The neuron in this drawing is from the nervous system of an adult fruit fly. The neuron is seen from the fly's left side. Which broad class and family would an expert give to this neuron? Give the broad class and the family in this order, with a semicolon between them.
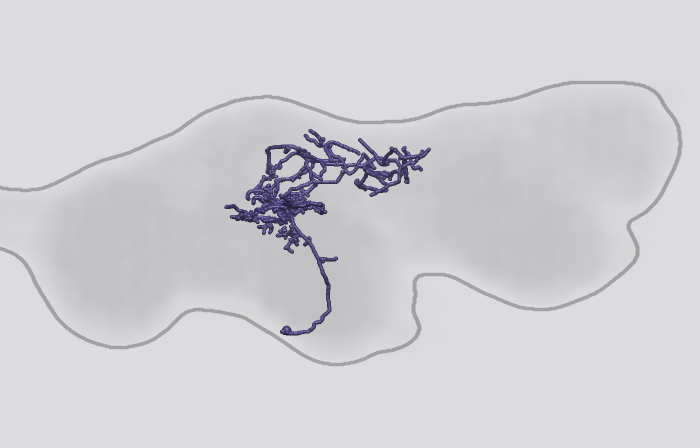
nerve-cord intrinsic neuron; hemilineage 06B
